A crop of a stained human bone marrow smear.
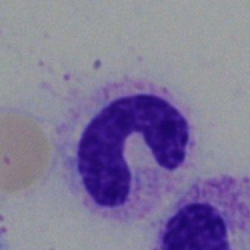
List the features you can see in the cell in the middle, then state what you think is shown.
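The nucleus forms a single curved band bent into a C shape. The open side of this curve faces toward the lower right. The cytoplasm is pale pinkish-lilac and is sprinkled with fine pink-violet granules. The cell is a band neutrophil.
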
